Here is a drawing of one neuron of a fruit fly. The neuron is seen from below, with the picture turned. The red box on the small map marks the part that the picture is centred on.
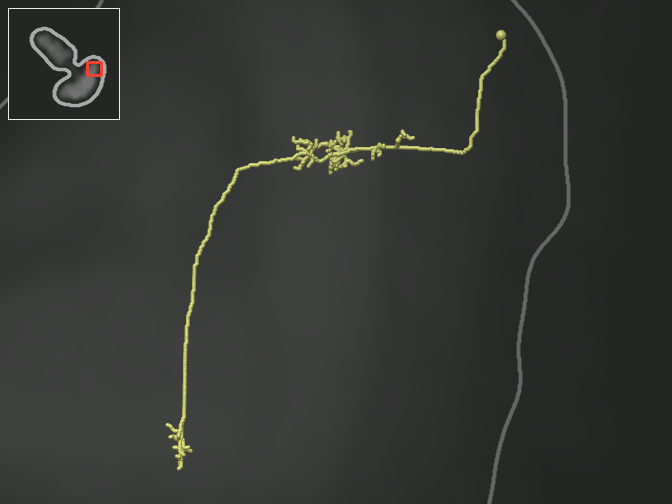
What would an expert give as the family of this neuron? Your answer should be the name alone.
Tm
